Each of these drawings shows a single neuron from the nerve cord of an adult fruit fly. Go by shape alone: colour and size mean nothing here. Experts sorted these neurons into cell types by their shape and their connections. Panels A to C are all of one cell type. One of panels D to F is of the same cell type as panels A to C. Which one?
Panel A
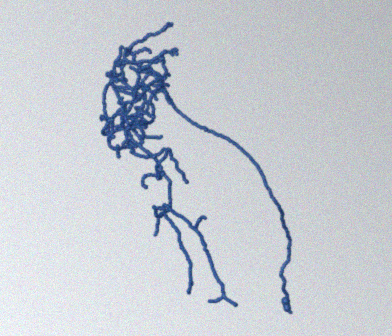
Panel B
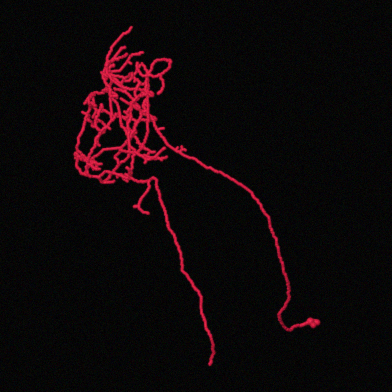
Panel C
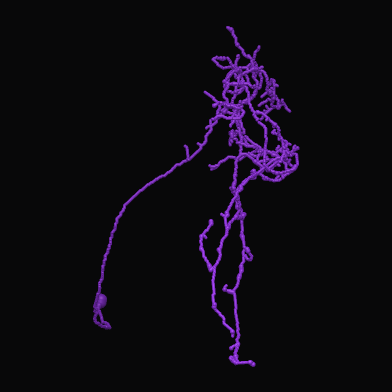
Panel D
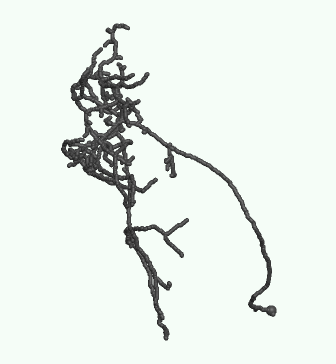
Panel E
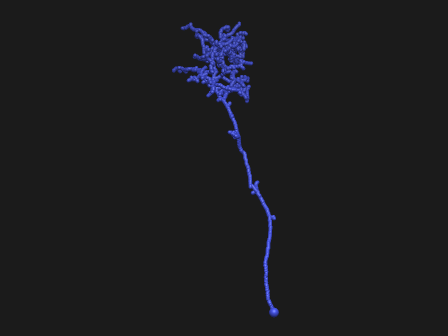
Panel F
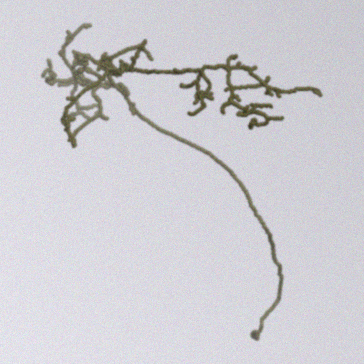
Panel D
